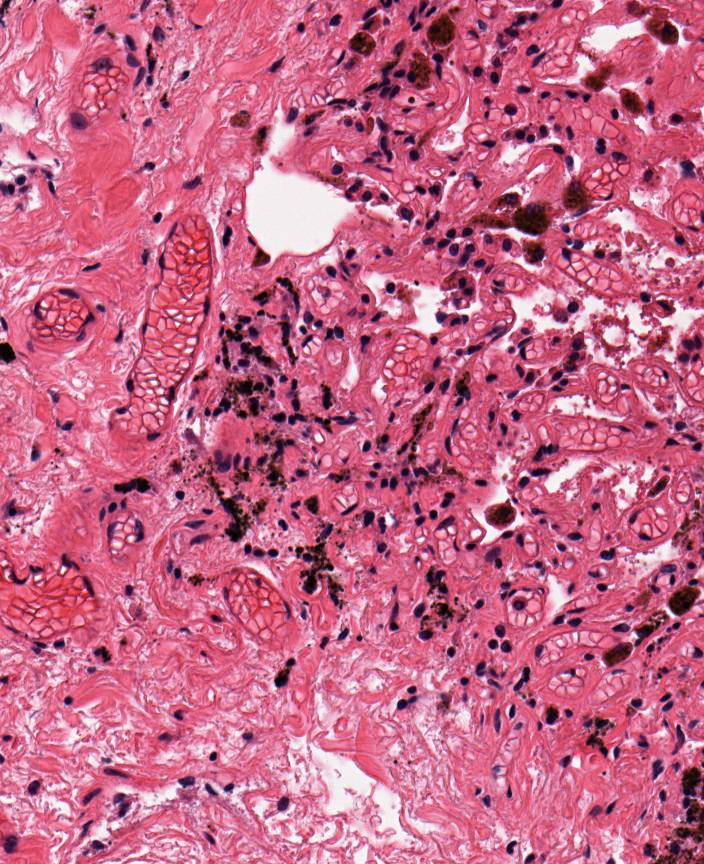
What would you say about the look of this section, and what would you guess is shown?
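Most of this field is dense pink collagen, filling the space between everything else, with small dark oval to spindle-shaped nuclei scattered through it. The honeycomb structures get smaller and more crowded on the right half than on the left. In the centre you've got irregular clusters of black granular pigment. It's lung.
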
